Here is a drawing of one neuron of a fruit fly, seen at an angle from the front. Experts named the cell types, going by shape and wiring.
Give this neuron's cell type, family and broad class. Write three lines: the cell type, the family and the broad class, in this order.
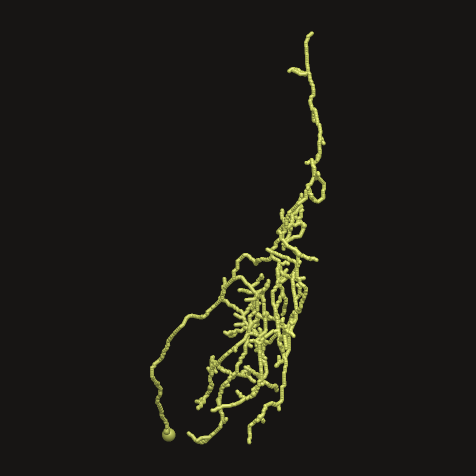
Li18a
Li
optic-lobe intrinsic neuron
